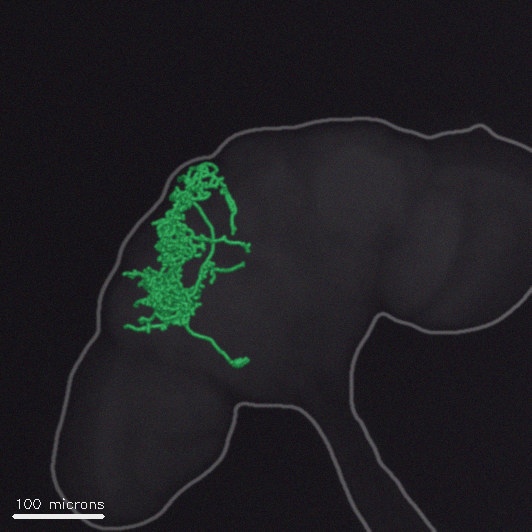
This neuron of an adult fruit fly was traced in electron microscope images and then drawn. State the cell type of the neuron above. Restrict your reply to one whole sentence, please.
This neuron is assigned to the cell type aIPg_m4.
